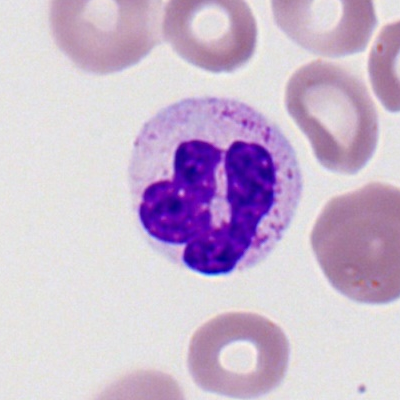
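Segmented neutrophil, the cell in the middle of this stained blood smear. No nucleoli are visible in its nucleus. The pale pinkish-lilac cytoplasm carries fine pinkish-purple granules scattered throughout and contains no vacuoles.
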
